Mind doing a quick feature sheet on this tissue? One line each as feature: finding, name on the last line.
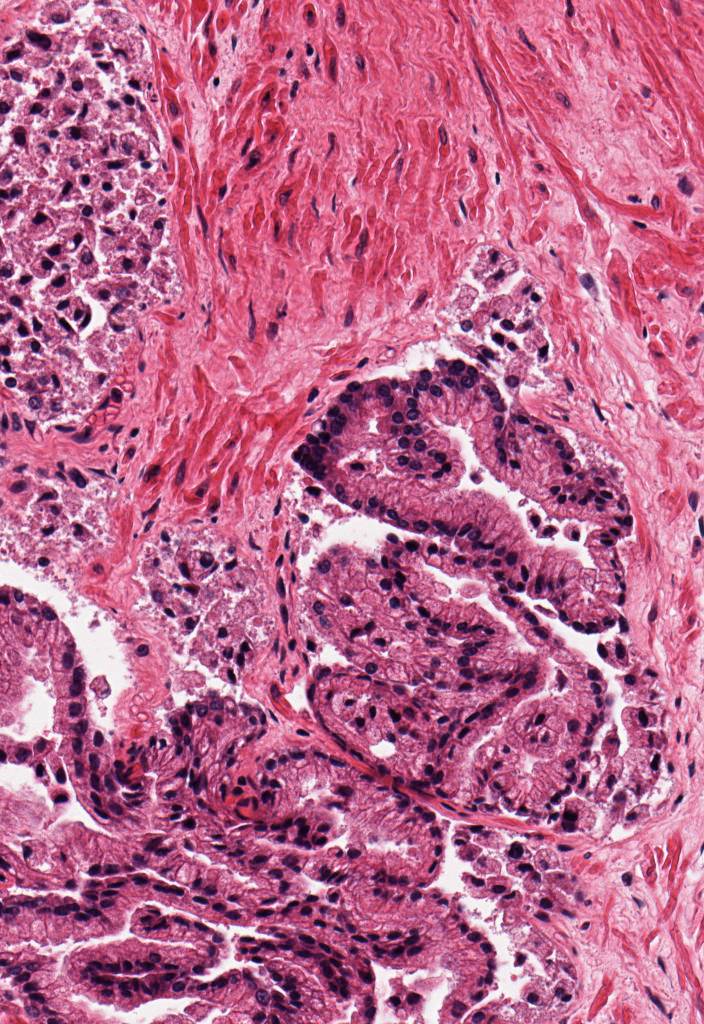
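Layout: folded glandular epithelium in the lower half and centre-right; pink fibrous tissue above
Nuclei: lining cells' nuclei dark and elongated
Lumina: narrow, branching, slit-like white spaces between epithelial folds
Bundles: upper part eosinophilic, of spindle cells with elongated nuclei, wavy and mostly oblique
Tissue: prostate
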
